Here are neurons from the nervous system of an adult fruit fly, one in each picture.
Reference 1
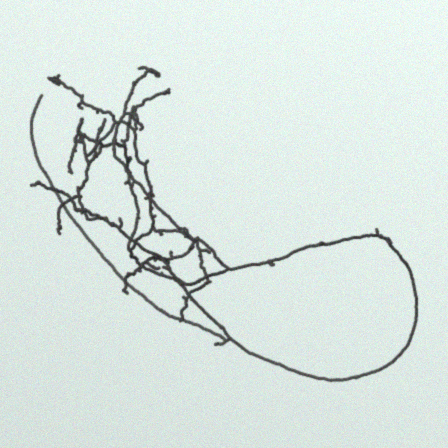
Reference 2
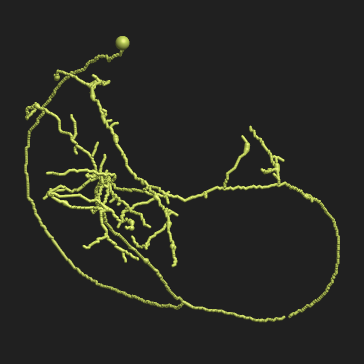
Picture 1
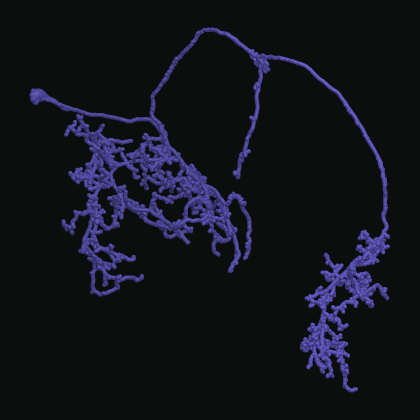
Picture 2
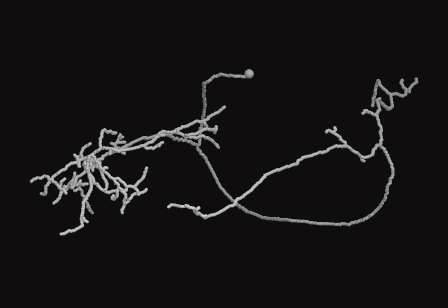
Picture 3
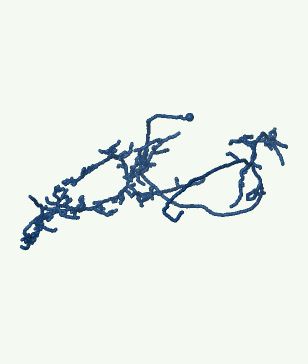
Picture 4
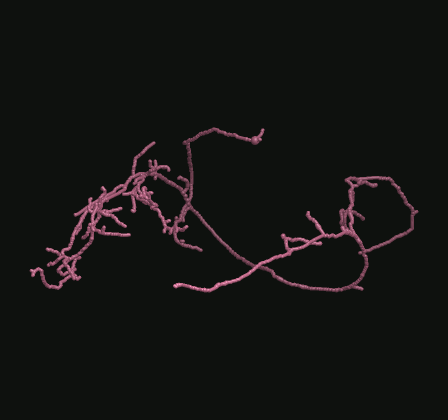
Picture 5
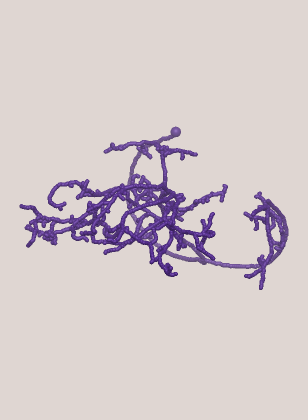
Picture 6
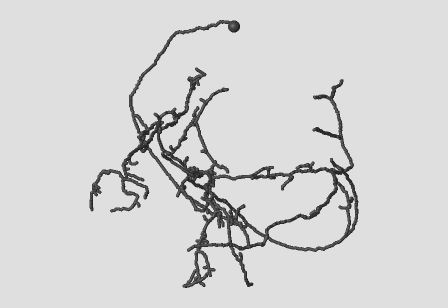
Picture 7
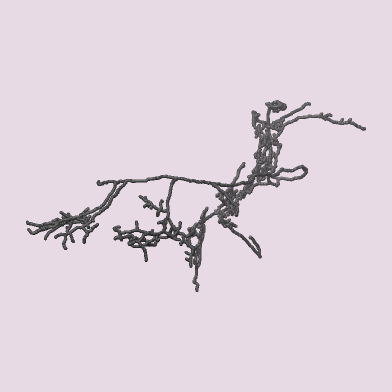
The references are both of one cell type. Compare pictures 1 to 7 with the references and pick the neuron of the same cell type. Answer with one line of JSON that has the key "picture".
{"picture": 6}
